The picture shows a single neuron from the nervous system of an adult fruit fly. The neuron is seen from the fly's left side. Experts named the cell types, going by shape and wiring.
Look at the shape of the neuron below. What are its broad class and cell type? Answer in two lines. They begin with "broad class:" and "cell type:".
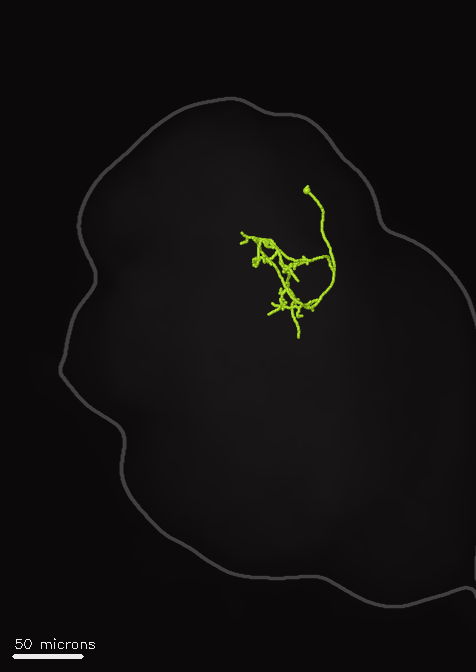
broad class: central-brain intrinsic neuron
cell type: CB1252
